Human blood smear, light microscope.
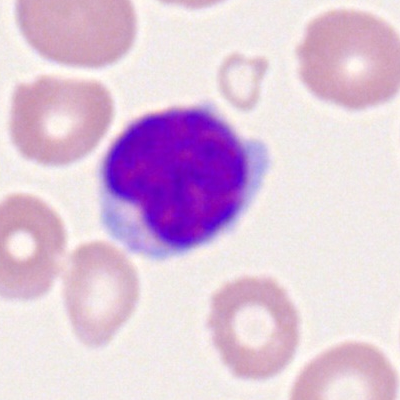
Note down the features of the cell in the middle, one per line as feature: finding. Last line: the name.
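Nuclear extent: fills most of the cell
Chromatin: dark purple, coarsely clumped
Cytoplasm colour: pale blue
Widest cytoplasm: lower left of the cell
Name: lymphocyte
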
